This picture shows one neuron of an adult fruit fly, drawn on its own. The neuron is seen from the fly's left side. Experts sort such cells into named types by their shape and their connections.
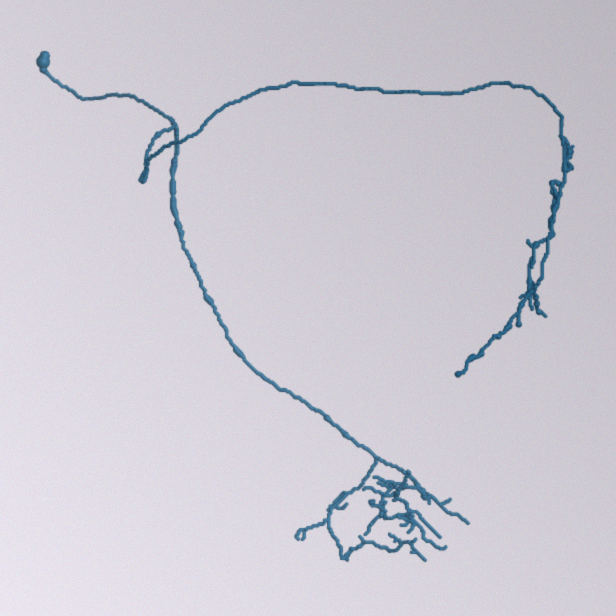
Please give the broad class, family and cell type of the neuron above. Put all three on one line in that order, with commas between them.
central-brain intrinsic neuron, hemilineage AOTUv3_ventral, CB3865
